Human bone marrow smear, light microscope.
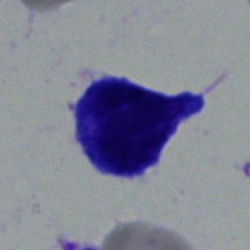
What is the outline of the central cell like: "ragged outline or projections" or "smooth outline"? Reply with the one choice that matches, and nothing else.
Ragged outline or projections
